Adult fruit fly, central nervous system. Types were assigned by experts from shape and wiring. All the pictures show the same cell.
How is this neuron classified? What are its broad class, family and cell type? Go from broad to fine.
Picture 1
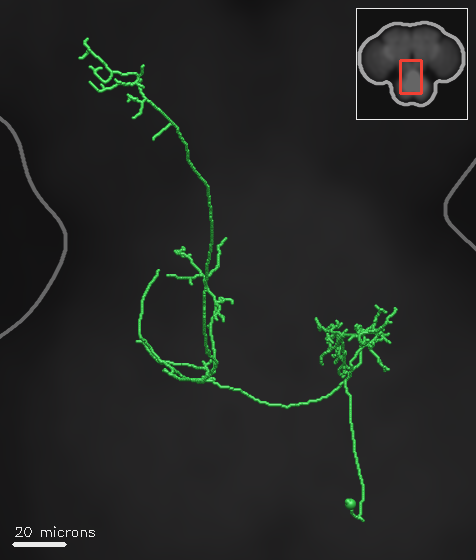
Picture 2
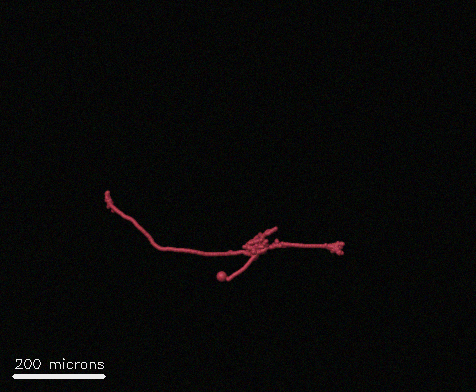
ascending neuron; hemilineage 07B; AN07B091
